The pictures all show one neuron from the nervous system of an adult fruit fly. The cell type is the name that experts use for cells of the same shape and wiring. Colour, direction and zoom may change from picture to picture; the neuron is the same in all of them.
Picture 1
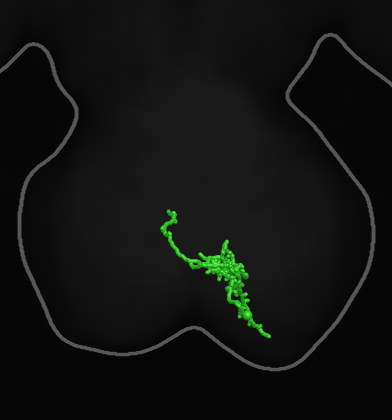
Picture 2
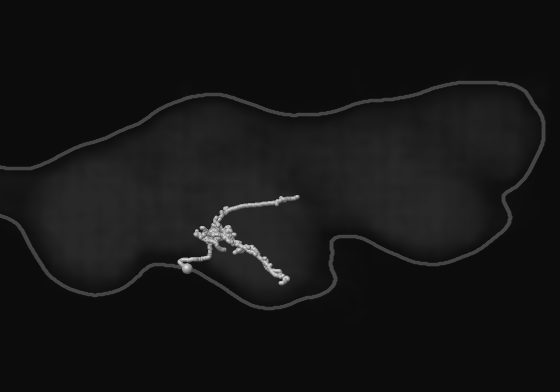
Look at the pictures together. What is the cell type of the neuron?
IN10B059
